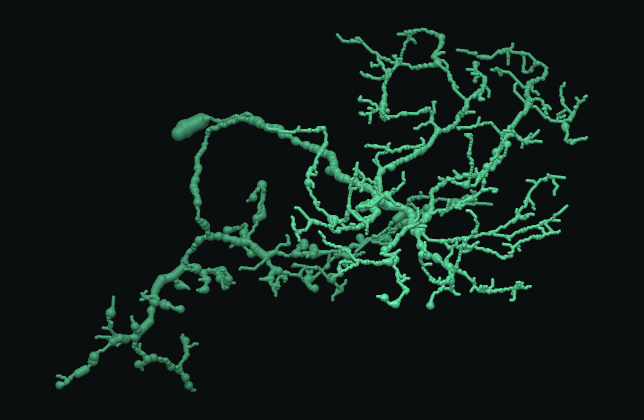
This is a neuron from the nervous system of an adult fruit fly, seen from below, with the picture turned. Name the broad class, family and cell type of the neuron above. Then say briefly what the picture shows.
This is a visual projection neuron. The family is hemilineage SLPpl2. The cell type is LoVP39. More than a hundred branch ends can be seen. As drawn here it is wider than it is tall.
